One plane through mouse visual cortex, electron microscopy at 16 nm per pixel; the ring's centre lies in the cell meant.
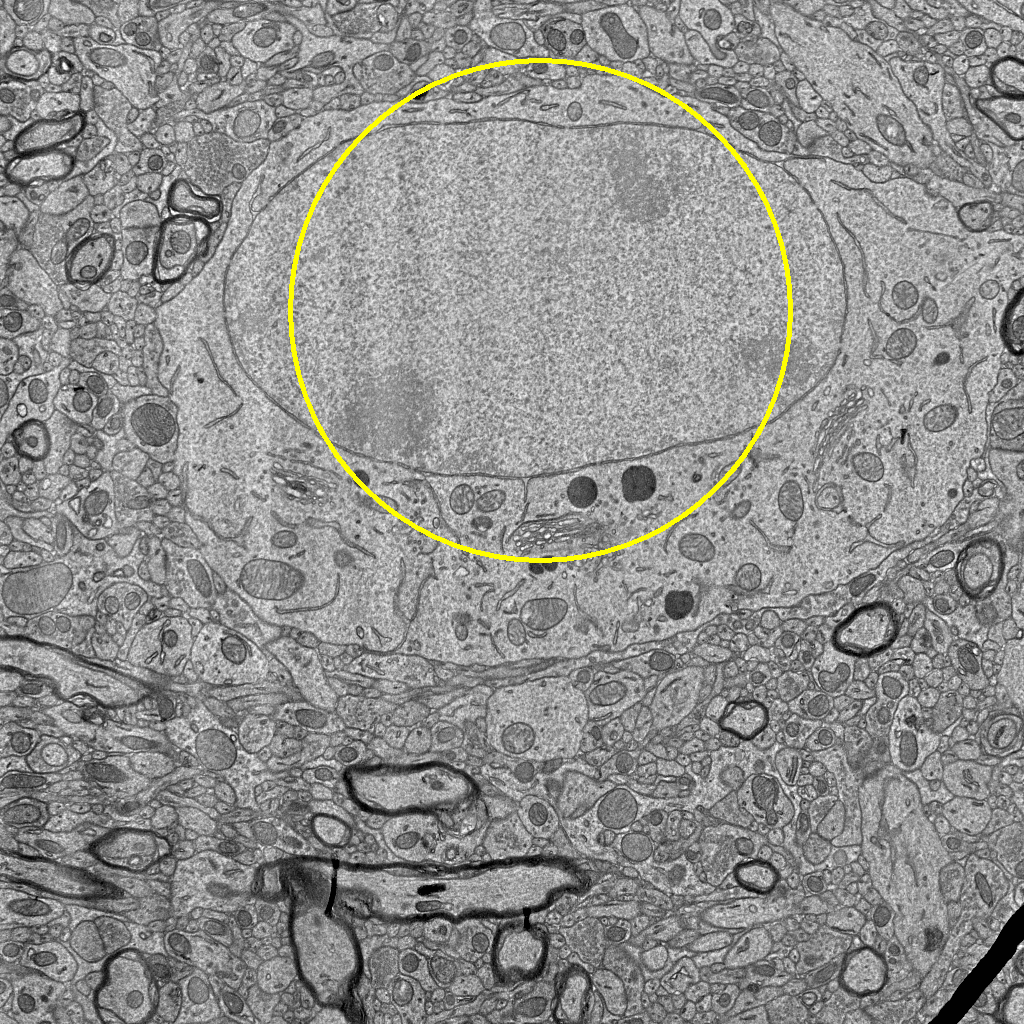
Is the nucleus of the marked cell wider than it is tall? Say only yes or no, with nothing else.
Yes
